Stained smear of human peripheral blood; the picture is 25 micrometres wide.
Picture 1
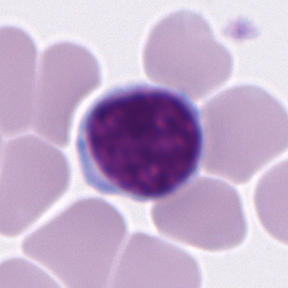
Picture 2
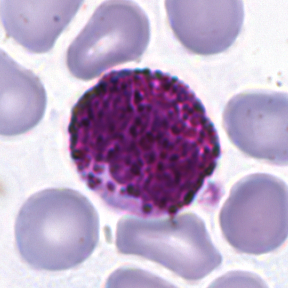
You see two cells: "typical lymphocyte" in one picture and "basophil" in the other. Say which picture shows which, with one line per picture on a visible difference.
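Picture 1 shows a typical lymphocyte: No granules are seen in the cytoplasm.
Picture 2 shows a basophil: The cell is crowded with coarse dark purple-black granules.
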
